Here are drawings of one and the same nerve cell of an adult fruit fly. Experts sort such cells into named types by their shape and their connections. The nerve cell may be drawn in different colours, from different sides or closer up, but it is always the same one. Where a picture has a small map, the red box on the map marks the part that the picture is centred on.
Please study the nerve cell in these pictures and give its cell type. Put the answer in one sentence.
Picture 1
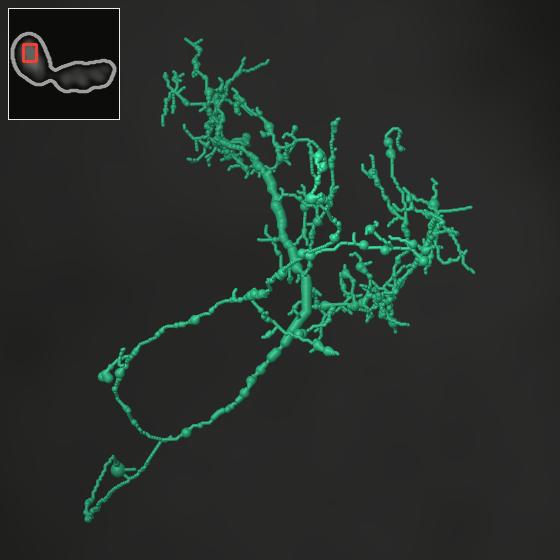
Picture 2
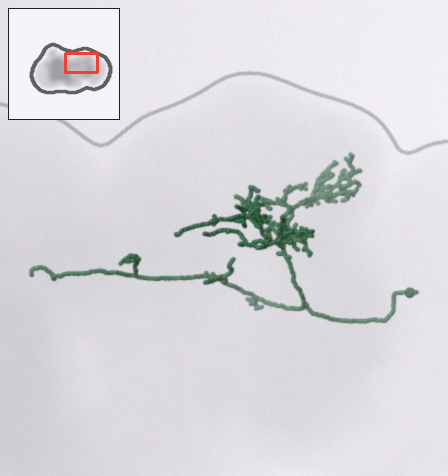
The cell type is AVLP187.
